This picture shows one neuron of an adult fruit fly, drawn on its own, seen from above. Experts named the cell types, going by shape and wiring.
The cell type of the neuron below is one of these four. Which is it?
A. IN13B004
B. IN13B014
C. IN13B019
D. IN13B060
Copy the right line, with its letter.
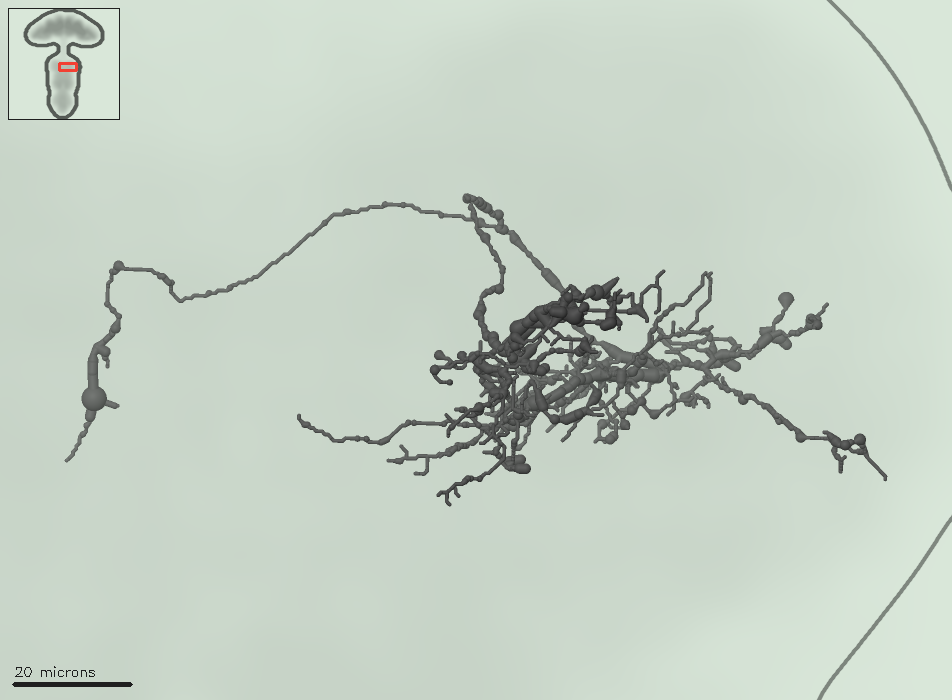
C. IN13B019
